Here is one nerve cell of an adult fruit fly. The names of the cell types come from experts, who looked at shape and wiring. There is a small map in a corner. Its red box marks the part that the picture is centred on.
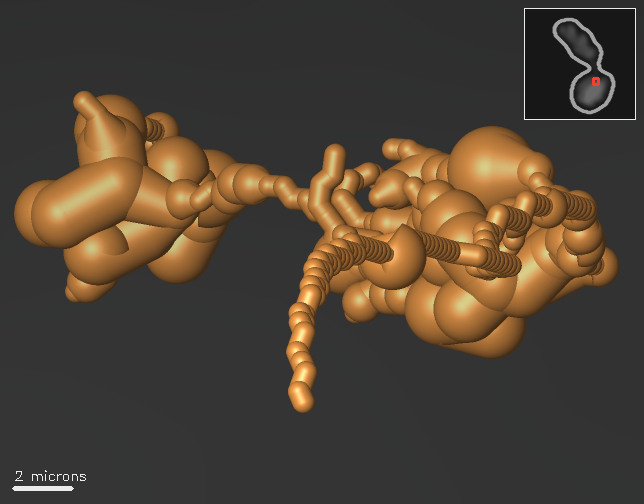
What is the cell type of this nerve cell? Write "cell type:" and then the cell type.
cell type: L5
